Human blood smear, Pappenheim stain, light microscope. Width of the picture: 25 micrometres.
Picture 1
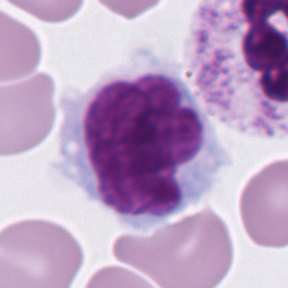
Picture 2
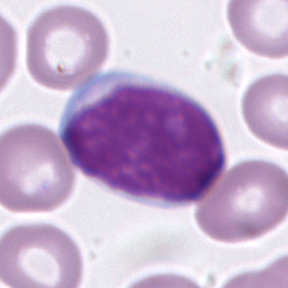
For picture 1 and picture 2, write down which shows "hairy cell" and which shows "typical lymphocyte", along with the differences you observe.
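Picture 1: hairy cell. Picture 2: typical lymphocyte. Outline: picture 1 irregular and ragged, not smoothly round; picture 2 smooth and unbroken, no surface projections. Cytoplasm: picture 1 a moderate rim, pale grey-blue; picture 2 a thin rim, pale blue.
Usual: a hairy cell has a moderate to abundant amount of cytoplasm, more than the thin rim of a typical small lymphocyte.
Picture 2 measures about 15 by 11 micrometres; its oval nucleus, about 14 by 9 micrometres, fills about 80% of the cell's area.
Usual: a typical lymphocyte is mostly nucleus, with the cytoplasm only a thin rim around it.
Picture 1: no nucleolus visible.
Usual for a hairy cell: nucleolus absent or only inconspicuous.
Picture 2: nucleus without indentation or cleft; cytoplasm free of granules and vacuoles; a red cell touching at lower right. Picture 1: cytoplasm lacks the coarse purple granules of the neighbouring granular cell at upper right, which has a dark lobed nucleus and is cut off by the edge. Focus slightly soft.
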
